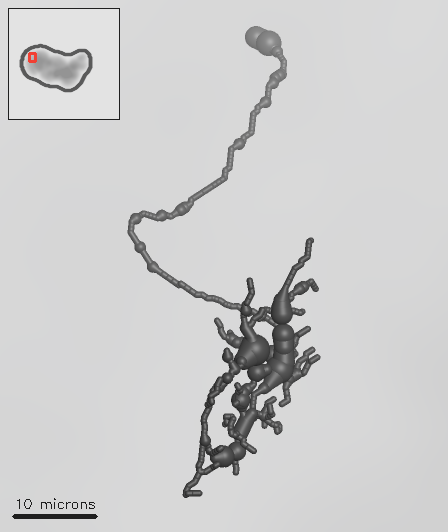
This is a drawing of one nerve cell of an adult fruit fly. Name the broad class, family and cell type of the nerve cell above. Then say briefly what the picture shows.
This is an optic-lobe intrinsic neuron. Its family is Dm. Its cell type is Dm8a. Its cell body lies at the top of the picture. By the scale bar it is about 55 microns tall in this view.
